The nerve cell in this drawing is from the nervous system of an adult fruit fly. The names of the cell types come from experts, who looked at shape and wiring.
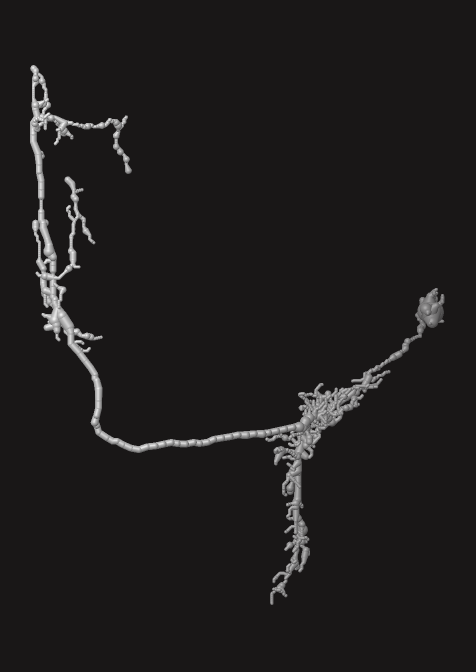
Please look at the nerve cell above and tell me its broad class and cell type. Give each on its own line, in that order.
visual projection neuron
aMe6a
